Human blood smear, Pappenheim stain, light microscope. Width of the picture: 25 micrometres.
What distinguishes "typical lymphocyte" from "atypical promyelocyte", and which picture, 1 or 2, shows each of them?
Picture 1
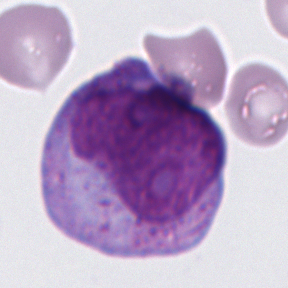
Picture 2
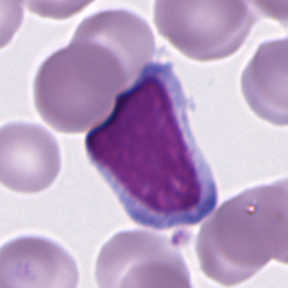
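Quick one: the first picture is the atypical promyelocyte, the second the typical lymphocyte. In the first, a large nucleus about 14 micrometres across takes up the upper and right part of the cell, and the pale greyish-blue cytoplasm sits mostly on the lower left. A pale round nucleolus shows in the lower right part of that nucleus.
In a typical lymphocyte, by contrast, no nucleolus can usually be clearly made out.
The second cell is about 15 by 10 micrometres, with a nucleus filling about 70% of its area.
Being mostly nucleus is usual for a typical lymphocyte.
Its outline is angular and irregular rather than round, and the right margin is frayed into small irregular projections. The nucleus has a straight, flattened upper-left edge, and the pale blue cytoplasm forms a narrow rim that is wider along the right and lower sides than along the upper left. The first cell has no vacuoles in its cytoplasm, and a red cell touches it at its upper right edge.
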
